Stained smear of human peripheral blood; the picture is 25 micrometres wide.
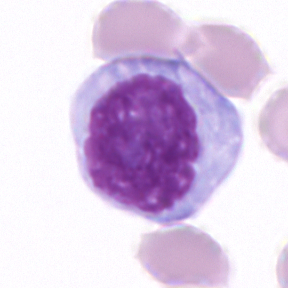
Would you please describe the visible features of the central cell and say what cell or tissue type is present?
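Let me see: the outline is smooth and roughly round. The nucleus is round too, with no indentation and no lobes, and it sits off-centre, nearer the left edge. The cytoplasm is pale blue. So this is a plasma cell.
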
